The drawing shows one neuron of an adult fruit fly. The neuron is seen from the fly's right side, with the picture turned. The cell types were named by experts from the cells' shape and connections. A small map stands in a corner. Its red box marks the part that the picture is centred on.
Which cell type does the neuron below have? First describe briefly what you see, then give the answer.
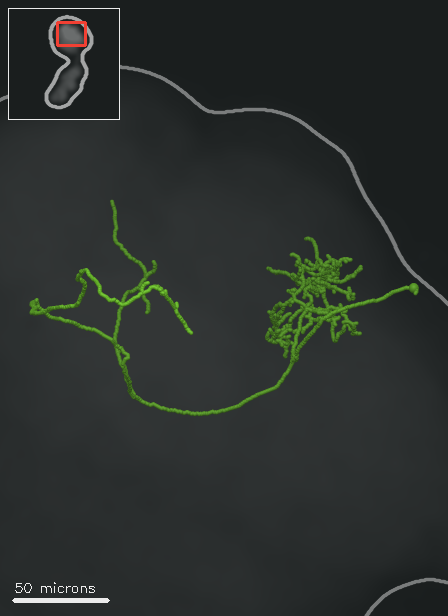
The cell body is on the right of the picture. From left to right in the picture it spans about 200 microns. Its broad class is central-brain intrinsic neuron. Its cell type is CB1498.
